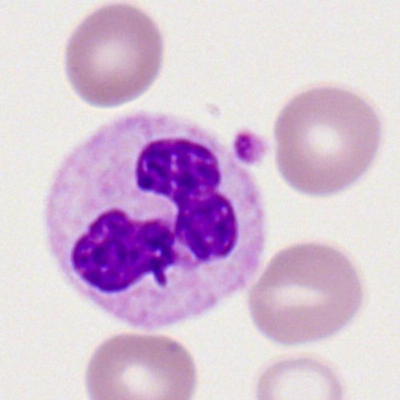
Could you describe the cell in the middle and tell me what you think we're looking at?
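The chromatin here is dark purple and coarsely clumped, and I find no nucleoli in the nucleus. In the cytoplasm there are fine, faint pinkish-lilac granules, but no vacuoles. The cell is a segmented neutrophil.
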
